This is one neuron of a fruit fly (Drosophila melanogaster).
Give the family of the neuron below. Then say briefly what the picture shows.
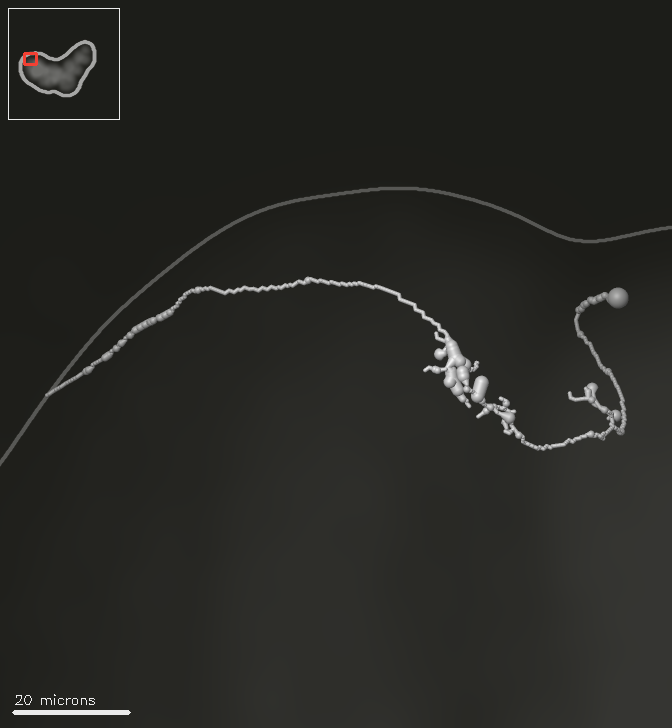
Its family is C. This is an optic-lobe intrinsic neuron. Its cell body lies on the right of the picture. From left to right in the picture it spans about 100 microns.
